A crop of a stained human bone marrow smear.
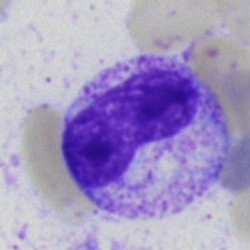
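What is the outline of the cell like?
It is round.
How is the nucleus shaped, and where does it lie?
It is indented along its lower edge, giving a bean shape, and lies toward the upper left.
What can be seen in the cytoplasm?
Fine purple granules, scattered throughout.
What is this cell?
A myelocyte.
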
